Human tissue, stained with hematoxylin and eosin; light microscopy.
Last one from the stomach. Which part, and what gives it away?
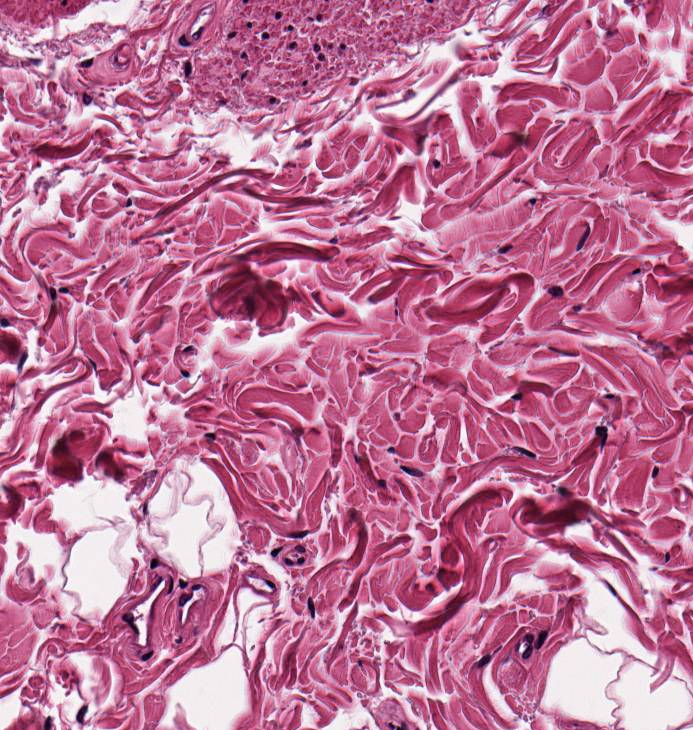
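The tissue is dense connective tissue. Check the bundles: thick collagen fills most of the field in many directions, some cut lengthwise, some across.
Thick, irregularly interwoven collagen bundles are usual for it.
Check the stain: strong pink-red with eosin. Check the cells: sparse, mostly small, dark, elongated fibroblast nuclei between bundles.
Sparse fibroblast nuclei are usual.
Narrow white clefts part the bundles throughout.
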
